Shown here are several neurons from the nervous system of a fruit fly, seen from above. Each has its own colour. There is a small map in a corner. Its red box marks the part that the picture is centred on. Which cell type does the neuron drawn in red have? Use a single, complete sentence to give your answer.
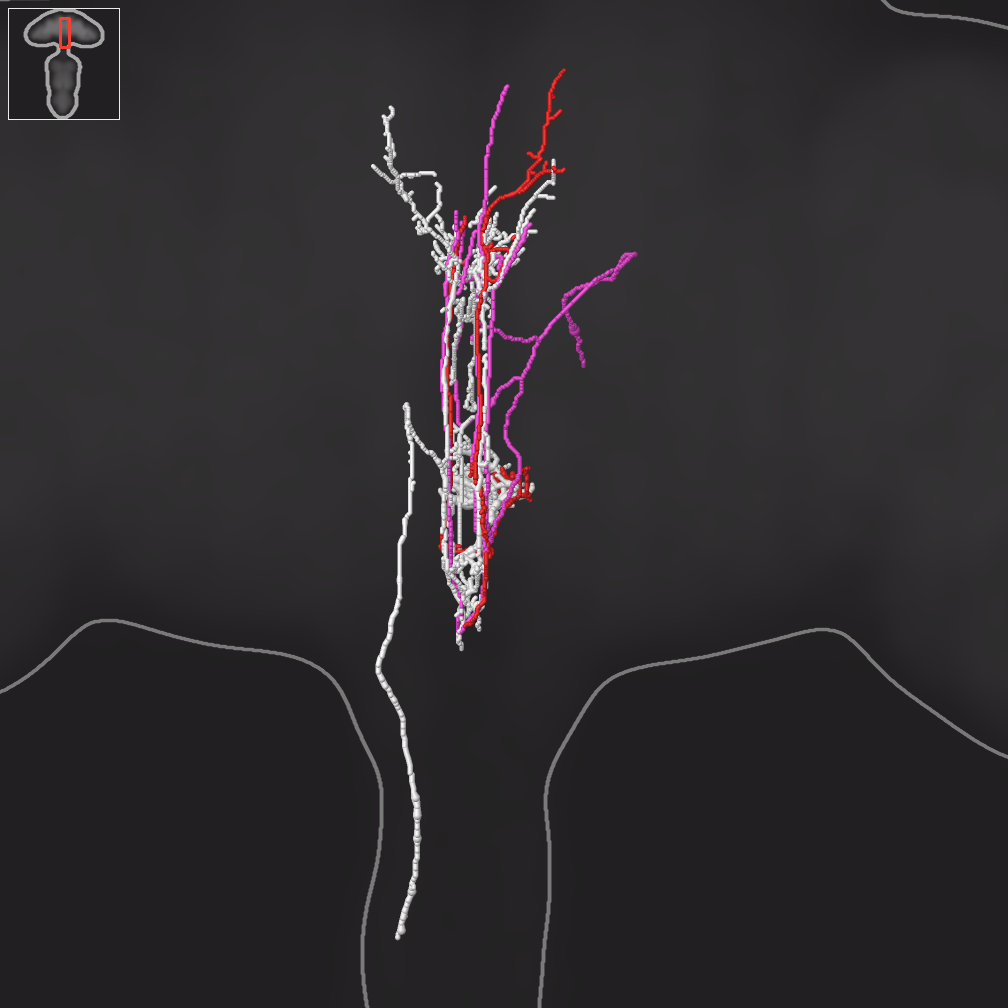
In the scheme of cell types, this neuron is GNG629.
